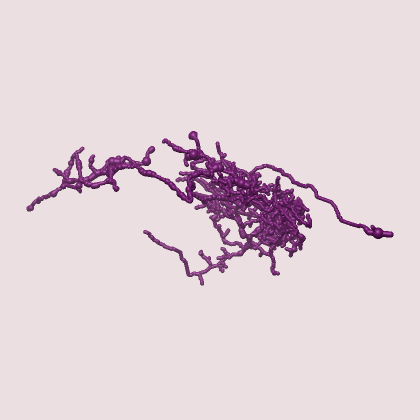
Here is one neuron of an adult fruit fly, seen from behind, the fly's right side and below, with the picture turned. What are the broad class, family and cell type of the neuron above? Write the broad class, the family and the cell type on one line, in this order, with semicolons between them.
nerve-cord intrinsic neuron; hemilineage 01B; IN01B010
